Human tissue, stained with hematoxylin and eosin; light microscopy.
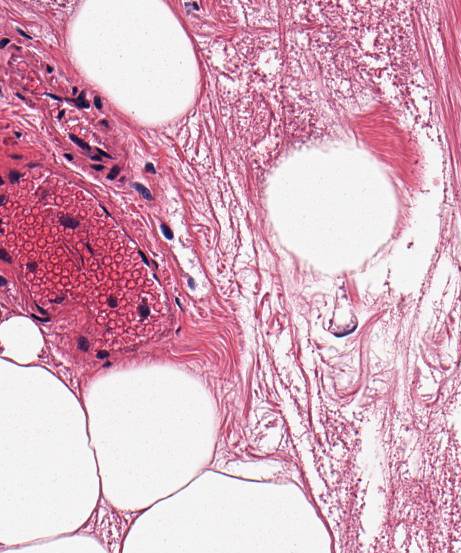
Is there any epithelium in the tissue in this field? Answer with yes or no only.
No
